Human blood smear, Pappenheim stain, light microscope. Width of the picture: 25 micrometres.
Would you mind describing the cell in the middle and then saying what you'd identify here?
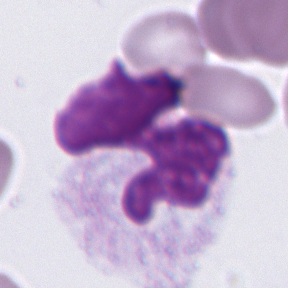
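The nucleus lies in the upper part of the cell, with most of the cytoplasm below it. Its chromatin is dark purple and coarsely clumped. The cytoplasm is plentiful and very pale, filled with fine lilac granules. The cell is a segmented neutrophil.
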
